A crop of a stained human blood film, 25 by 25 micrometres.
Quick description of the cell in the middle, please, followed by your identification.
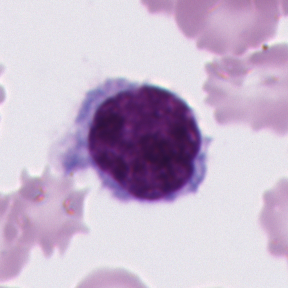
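Pale blue cytoplasm, its outer edge ragged and set with fine short projections, contains no vacuoles. The chromatin is dense, dark purple and coarsely clumped. This is a hairy cell.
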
